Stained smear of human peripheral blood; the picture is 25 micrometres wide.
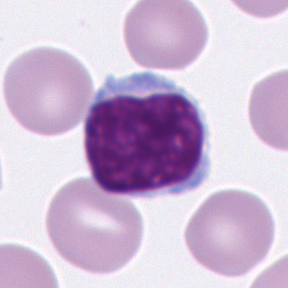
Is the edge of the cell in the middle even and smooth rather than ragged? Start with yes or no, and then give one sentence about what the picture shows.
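No. The cell edge is ragged with small irregular projections.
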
